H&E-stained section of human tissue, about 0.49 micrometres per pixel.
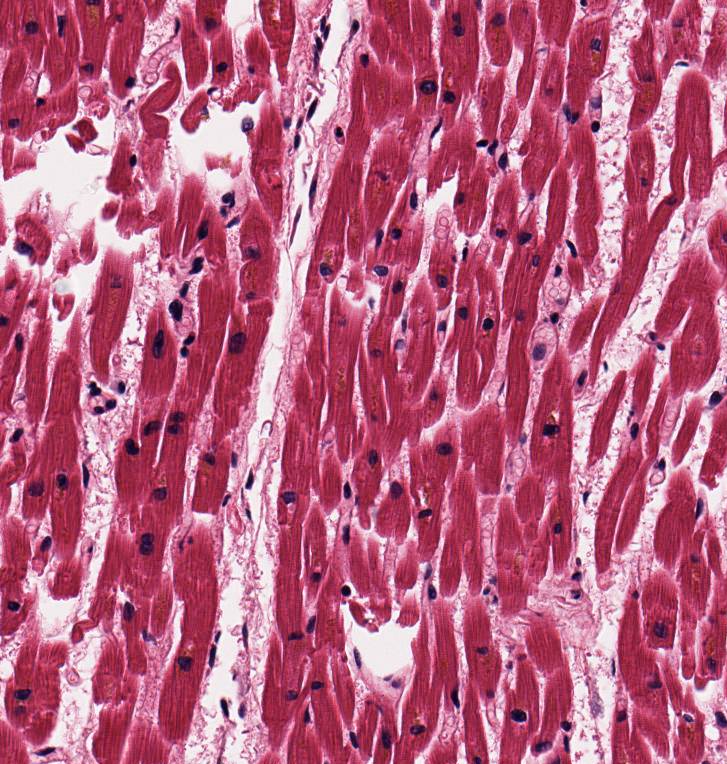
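Left ventricle of the heart, haematoxylin and eosin stained section. The muscle fibres run mostly from top to bottom, leaning slightly towards the upper right. The deep pink muscle cells carry fine cross-striations along their length, and several fibres branch and join neighbouring fibres. Small golden-brown granules lie at the ends of some muscle cell nuclei.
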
